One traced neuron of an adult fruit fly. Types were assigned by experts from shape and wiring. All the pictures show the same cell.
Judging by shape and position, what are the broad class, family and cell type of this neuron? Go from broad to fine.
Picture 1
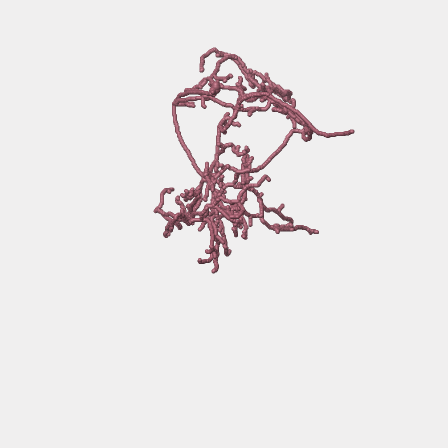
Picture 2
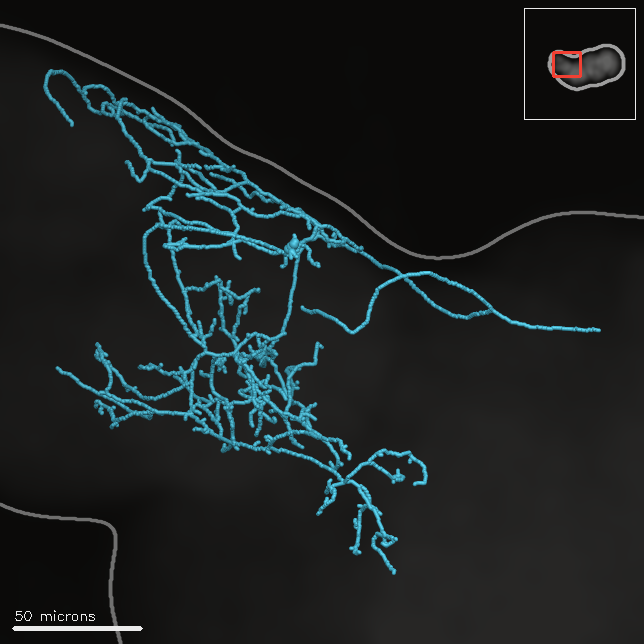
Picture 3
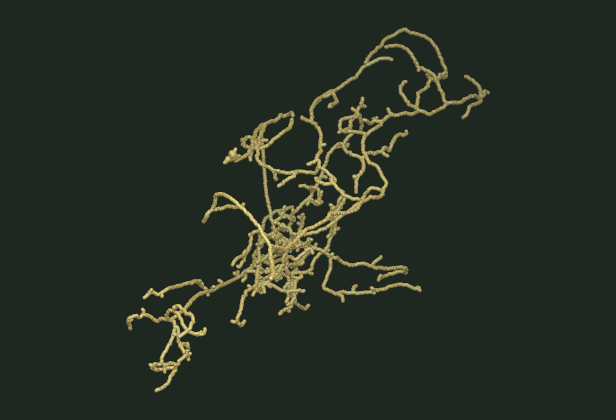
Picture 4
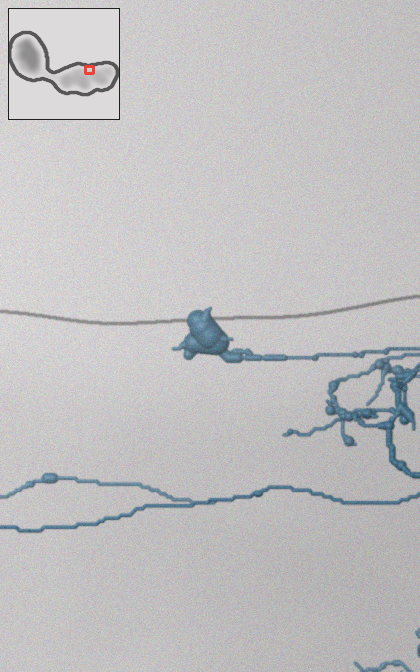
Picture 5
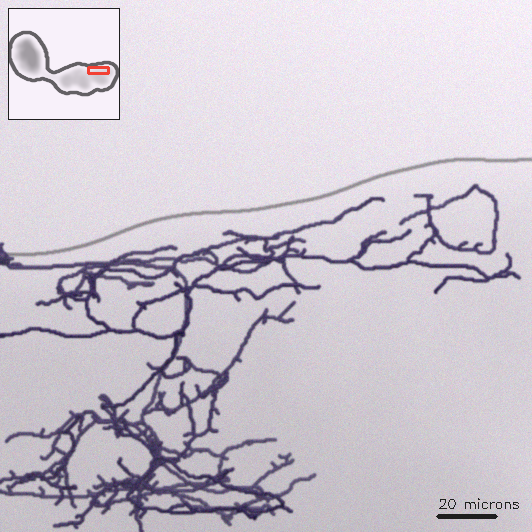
nerve-cord intrinsic neuron; hemilineage 19B; IN19B050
